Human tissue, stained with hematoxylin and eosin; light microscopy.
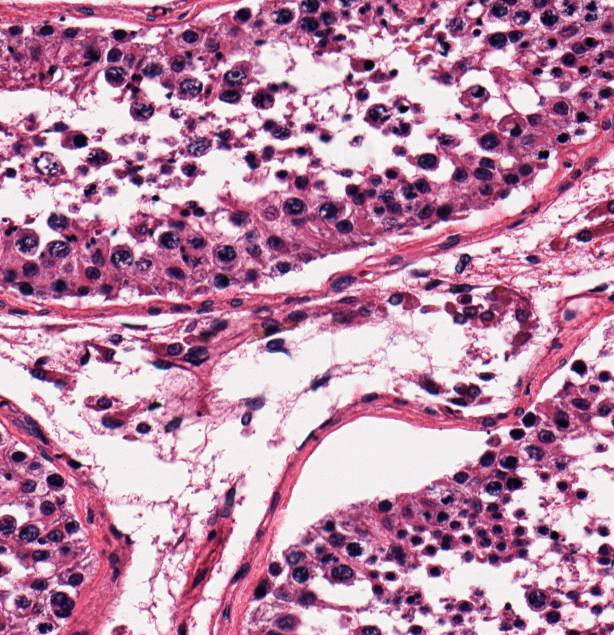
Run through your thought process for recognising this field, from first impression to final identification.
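Answer: seminiferous tubule. Parts of three tubules appear, each lined by many layers of rounded cells rather than a single layer.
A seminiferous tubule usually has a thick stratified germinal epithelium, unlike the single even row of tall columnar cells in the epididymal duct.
Each is bounded by a pink band of spindle cells with elongated nuclei parallel to its outline.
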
